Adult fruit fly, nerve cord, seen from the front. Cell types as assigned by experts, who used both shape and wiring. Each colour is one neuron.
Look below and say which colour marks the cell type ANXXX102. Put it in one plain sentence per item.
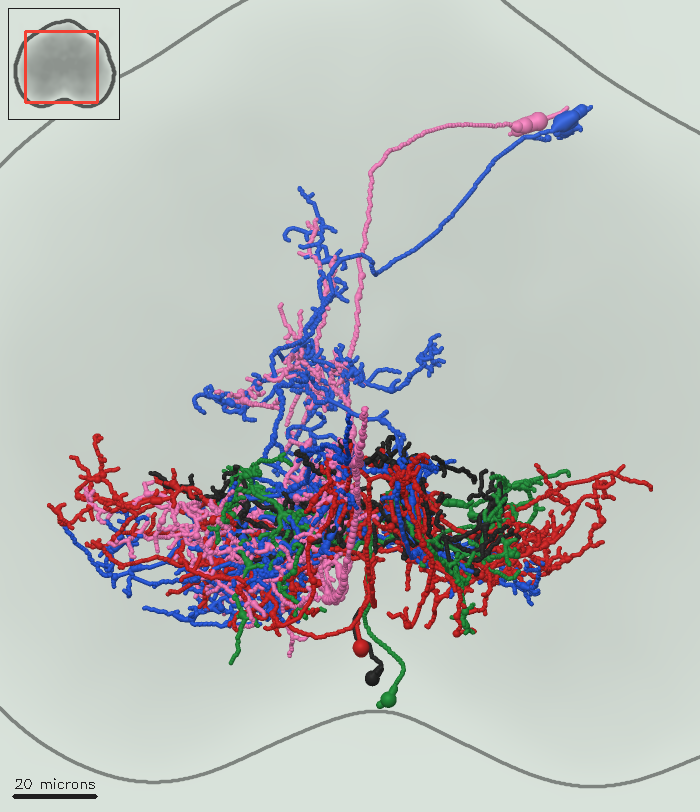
The colour is pink.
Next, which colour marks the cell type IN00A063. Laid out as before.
The colour is green.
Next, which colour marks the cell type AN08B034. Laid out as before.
The colour is blue.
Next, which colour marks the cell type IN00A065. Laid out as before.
The colour is black.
